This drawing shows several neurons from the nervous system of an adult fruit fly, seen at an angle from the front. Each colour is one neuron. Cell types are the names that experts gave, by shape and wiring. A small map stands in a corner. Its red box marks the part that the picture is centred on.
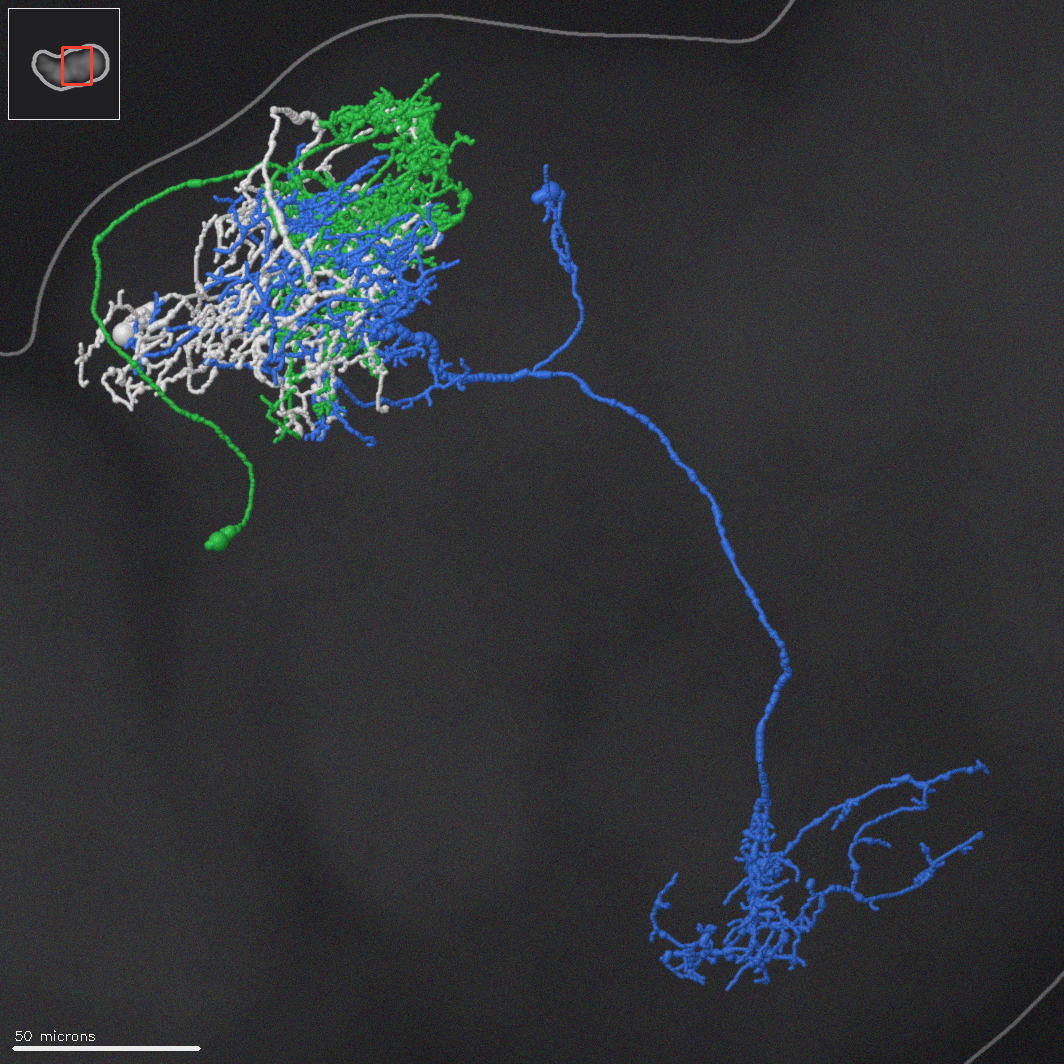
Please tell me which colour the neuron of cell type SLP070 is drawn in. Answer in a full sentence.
The colour is green.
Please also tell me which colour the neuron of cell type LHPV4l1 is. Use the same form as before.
The colour is white.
